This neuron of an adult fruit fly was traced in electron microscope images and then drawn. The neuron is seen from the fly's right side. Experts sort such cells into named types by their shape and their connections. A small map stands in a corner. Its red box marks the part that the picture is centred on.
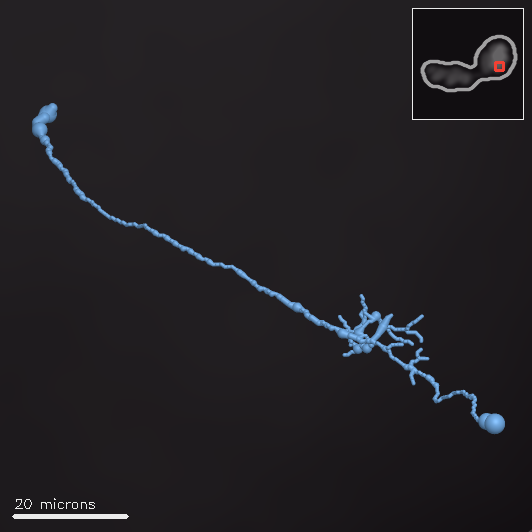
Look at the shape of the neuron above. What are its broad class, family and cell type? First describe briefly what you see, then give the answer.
Its cell body lies at the lower right of the picture. By the scale bar it is about 80 microns wide in this view. It is an optic-lobe intrinsic neuron. The family is Tm. It is of cell type Tm9.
